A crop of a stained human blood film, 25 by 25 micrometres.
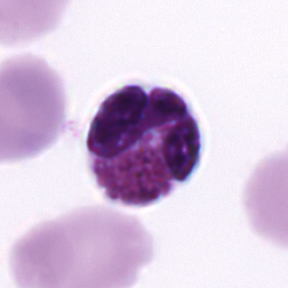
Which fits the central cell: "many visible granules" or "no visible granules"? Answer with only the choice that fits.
Many visible granules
